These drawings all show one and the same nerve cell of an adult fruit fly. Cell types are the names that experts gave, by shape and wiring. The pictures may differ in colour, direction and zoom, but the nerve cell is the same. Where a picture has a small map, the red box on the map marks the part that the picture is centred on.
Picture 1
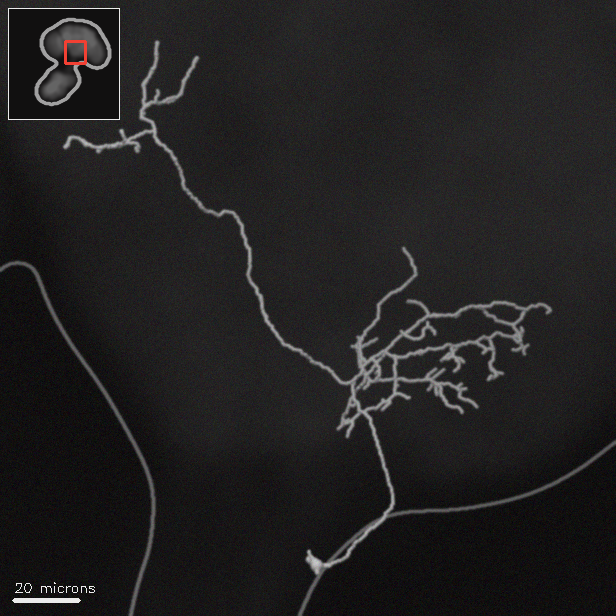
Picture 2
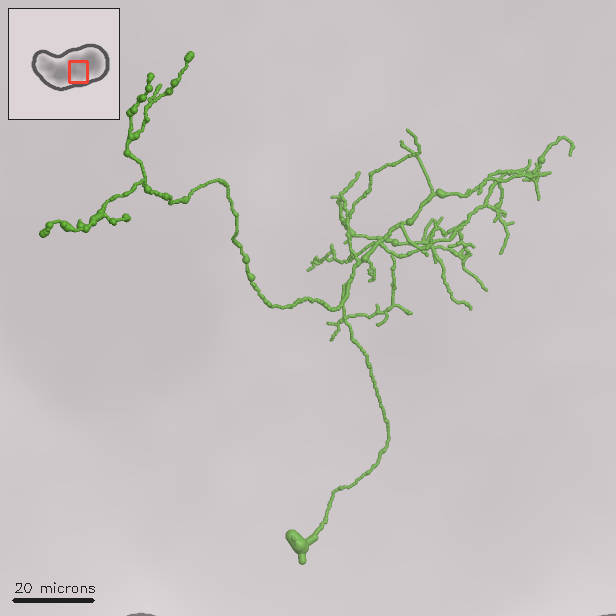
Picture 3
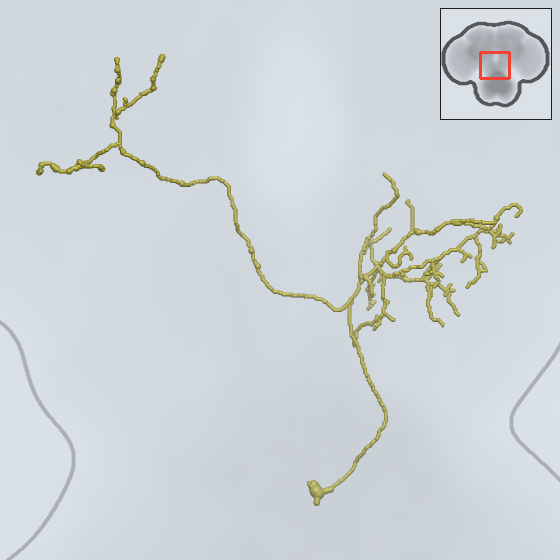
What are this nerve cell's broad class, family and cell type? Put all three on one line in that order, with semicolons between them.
central-brain intrinsic neuron; hemilineage LB3; GNG613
